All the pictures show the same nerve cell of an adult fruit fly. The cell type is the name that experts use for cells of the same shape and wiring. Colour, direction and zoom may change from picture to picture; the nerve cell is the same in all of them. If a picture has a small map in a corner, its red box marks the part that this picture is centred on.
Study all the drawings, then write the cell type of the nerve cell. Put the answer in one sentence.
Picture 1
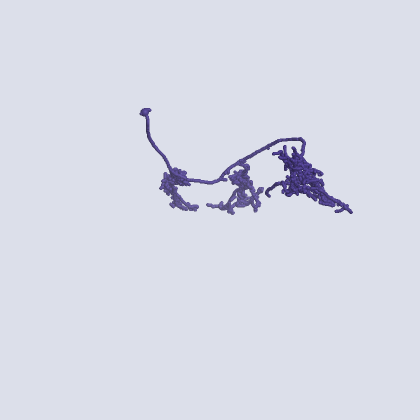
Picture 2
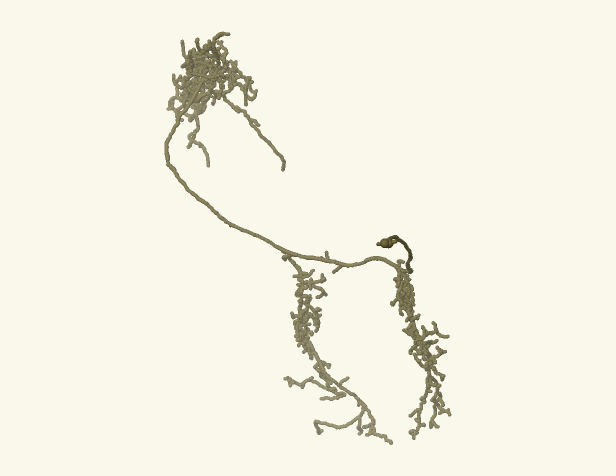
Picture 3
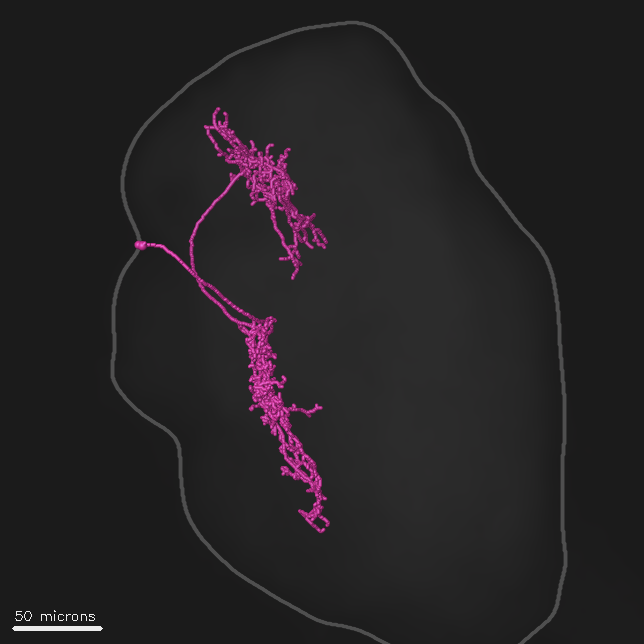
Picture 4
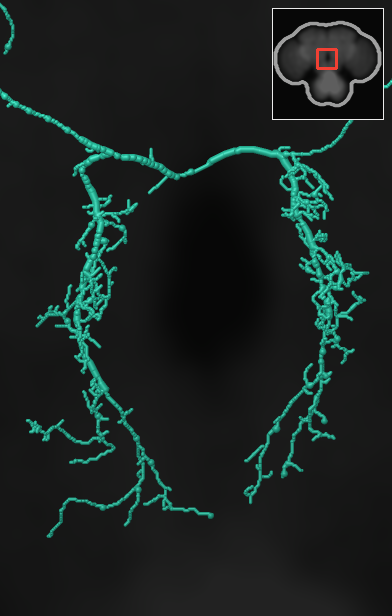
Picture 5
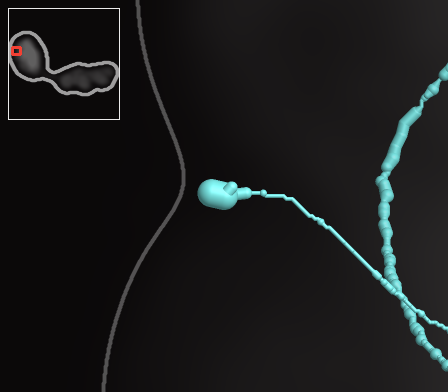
The cell type is mAL_m1.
